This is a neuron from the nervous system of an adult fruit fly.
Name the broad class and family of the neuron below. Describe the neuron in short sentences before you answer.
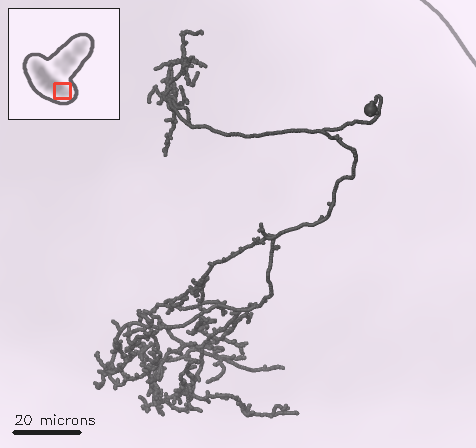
The cell body is at the upper right of the picture. By the scale bar it is about 120 microns tall in this view. Dozens of branch ends can be seen. It is an optic-lobe intrinsic neuron. The family is MeLo.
